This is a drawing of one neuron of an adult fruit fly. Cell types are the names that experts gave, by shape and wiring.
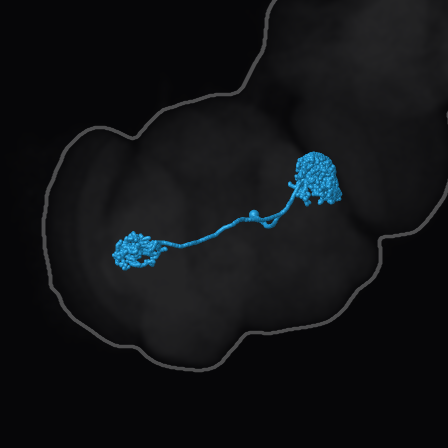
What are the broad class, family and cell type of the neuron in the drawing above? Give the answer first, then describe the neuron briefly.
Its broad class is central-brain intrinsic neuron. Its family is hemilineage VLPa2. The cell type is PVLP018. The cell body can be seen in the middle of the picture. As drawn here it is wider than it is tall.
